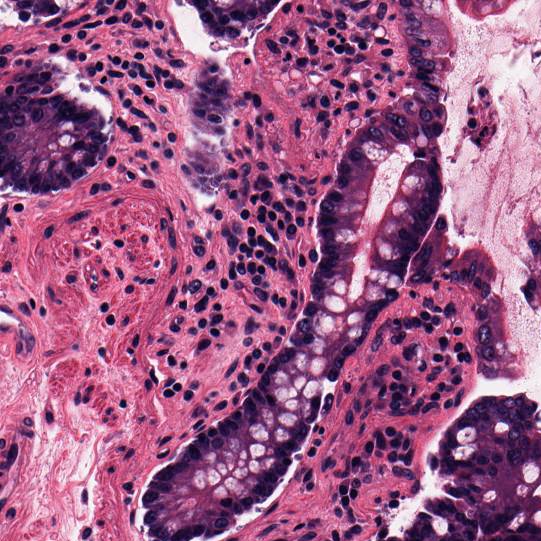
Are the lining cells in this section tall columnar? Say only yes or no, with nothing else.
Yes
